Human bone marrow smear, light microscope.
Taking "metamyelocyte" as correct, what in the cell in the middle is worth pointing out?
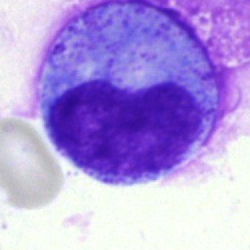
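Going through this metamyelocyte point by point, the first item is the nucleus: kidney-shaped, with its notch facing upward.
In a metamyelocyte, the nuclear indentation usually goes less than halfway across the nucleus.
An indented nucleus like this one goes with the name. Next, the nucleus fills the lower half of the cell, and the cytoplasm above it is pale bluish-lilac. Last, fine purple granules are scattered through the cytoplasm.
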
